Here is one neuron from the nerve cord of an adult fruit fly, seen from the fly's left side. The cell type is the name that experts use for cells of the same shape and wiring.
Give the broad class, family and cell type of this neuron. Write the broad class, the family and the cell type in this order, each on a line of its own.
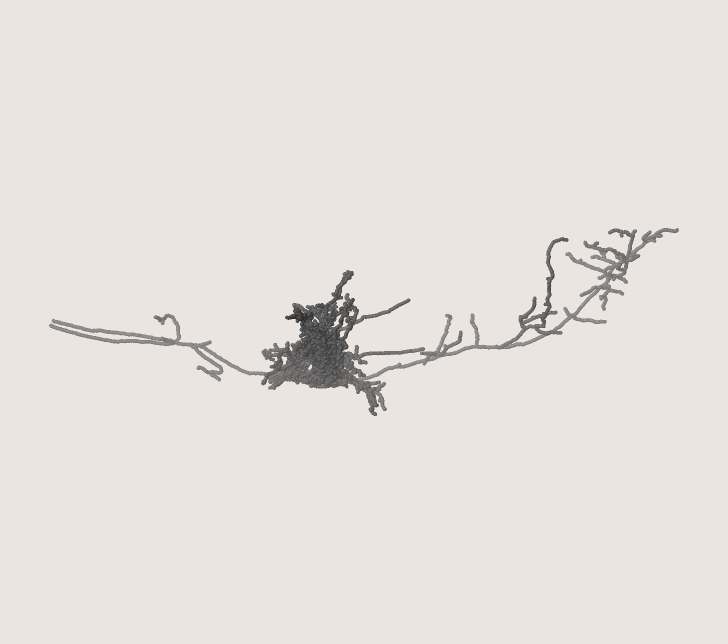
ascending neuron
hemilineage 17A
AN17A004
